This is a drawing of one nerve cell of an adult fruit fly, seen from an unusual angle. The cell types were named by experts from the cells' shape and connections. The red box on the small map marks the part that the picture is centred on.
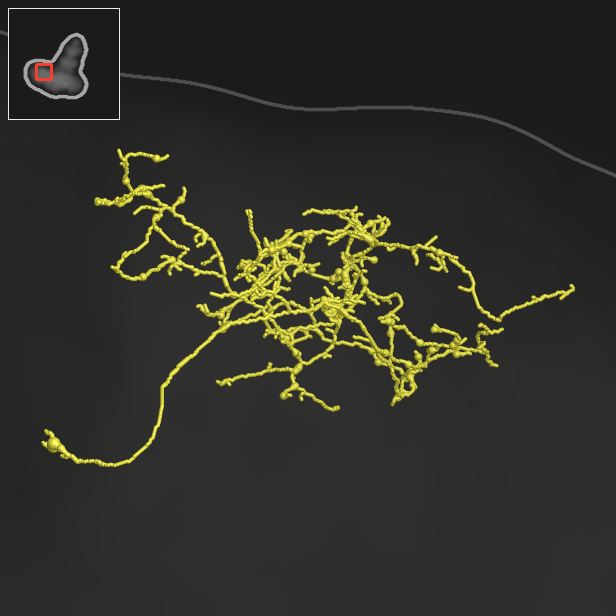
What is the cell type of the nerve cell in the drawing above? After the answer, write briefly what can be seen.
The cell type is CB3347. It is a central-brain intrinsic neuron. The cell body can be seen at the lower left of the picture. As drawn here it is wider than it is tall.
